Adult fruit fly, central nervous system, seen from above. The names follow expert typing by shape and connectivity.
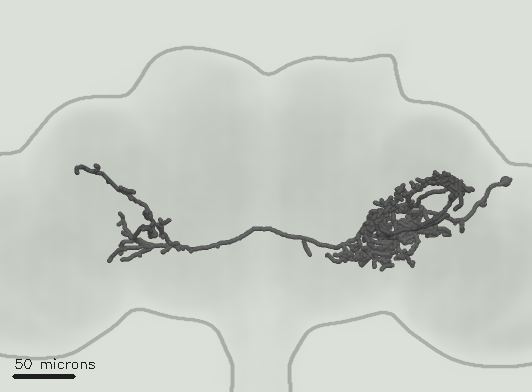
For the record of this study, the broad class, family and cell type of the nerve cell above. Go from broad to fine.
central-brain intrinsic neuron; hemilineage LHl3; CL028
